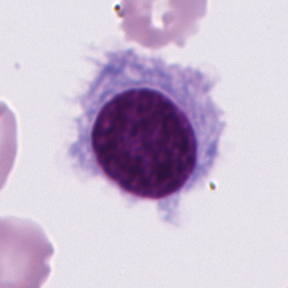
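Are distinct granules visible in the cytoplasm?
None are visible.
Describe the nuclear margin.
It is smooth, with no indentation or folding.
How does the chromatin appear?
Dark purple and moderately clumped, with paler spaces between the clumps; no distinct nucleoli can be seen.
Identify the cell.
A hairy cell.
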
